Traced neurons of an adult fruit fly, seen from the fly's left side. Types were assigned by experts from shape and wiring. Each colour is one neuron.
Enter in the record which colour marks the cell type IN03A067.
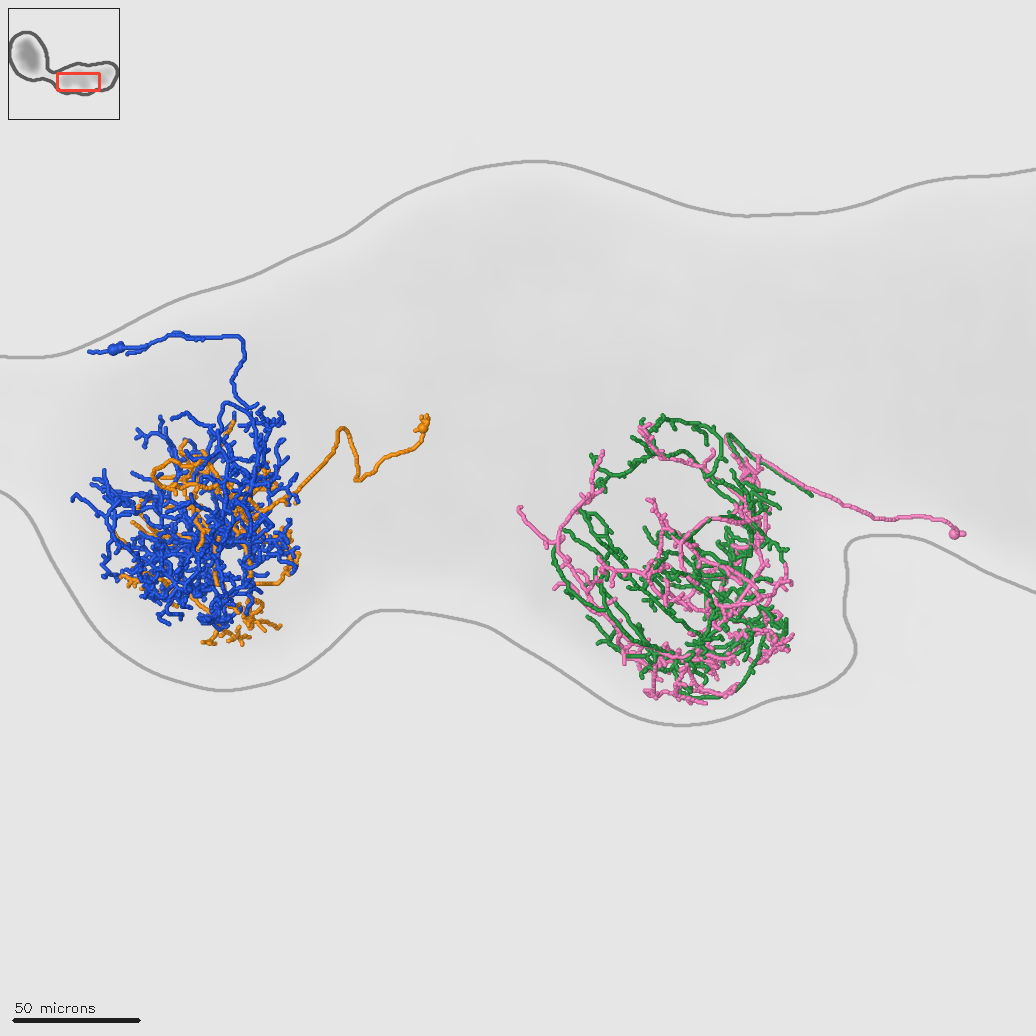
orange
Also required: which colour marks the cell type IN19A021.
blue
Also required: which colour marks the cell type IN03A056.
green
